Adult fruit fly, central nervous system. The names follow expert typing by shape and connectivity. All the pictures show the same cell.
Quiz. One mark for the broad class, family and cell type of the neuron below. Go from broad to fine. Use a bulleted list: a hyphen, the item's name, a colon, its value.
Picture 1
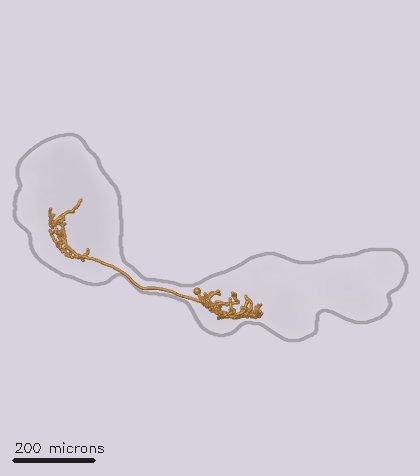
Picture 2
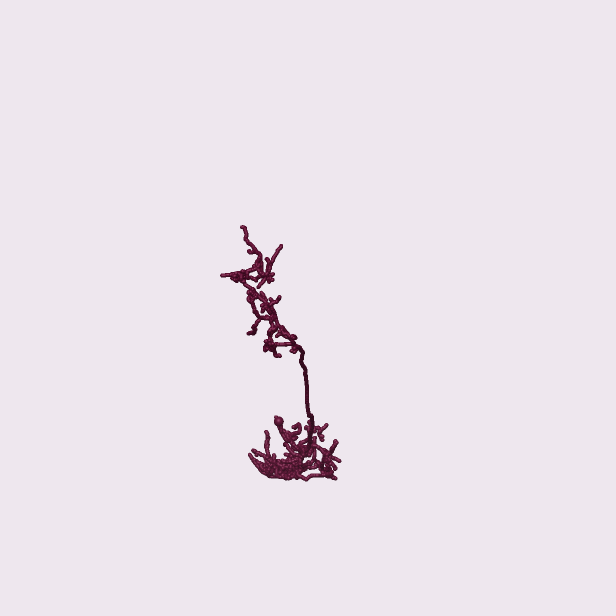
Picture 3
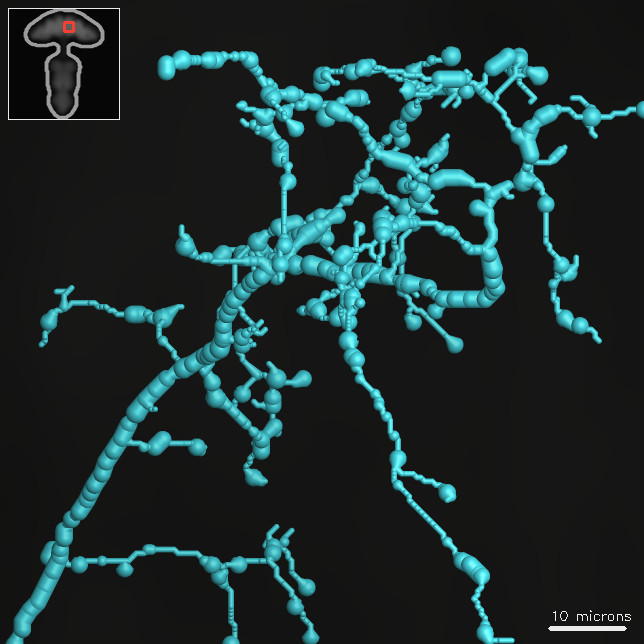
- broad class: ascending neuron
- family: hemilineage 17A
- cell type: AN17A050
